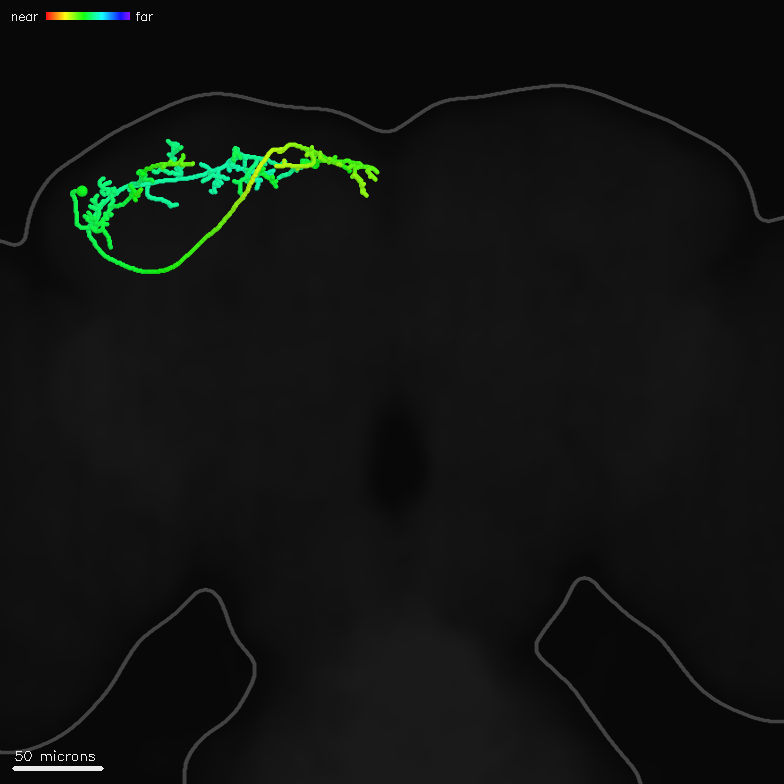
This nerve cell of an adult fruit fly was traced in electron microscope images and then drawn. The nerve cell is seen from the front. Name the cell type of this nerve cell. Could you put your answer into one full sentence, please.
The type of this nerve cell is the cell type CB1289.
